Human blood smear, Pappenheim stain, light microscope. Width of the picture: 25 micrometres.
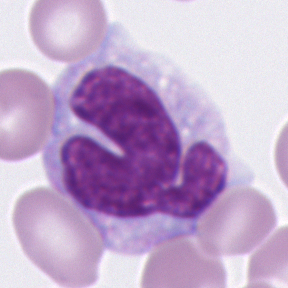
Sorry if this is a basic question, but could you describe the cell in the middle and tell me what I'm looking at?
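Nucleus: a deep cleft runs in from its left side. Chromatin: dark purple, with a finely clumped, lacy texture. Cytoplasm: pale greyish blue, showing only faint fine granularity and no coarse granules. Name: monocyte.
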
